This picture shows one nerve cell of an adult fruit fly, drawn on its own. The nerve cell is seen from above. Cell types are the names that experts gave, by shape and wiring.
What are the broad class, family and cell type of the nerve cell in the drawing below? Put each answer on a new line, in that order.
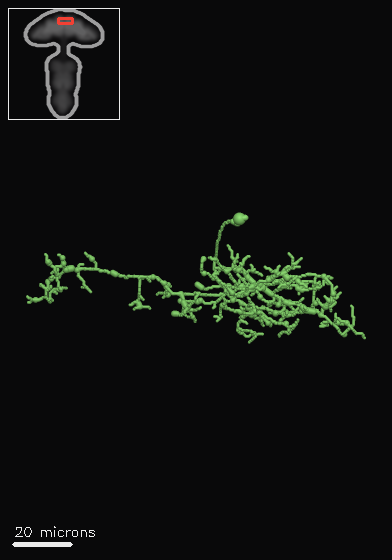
central-brain intrinsic neuron
hemilineage TRdm
GNG238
